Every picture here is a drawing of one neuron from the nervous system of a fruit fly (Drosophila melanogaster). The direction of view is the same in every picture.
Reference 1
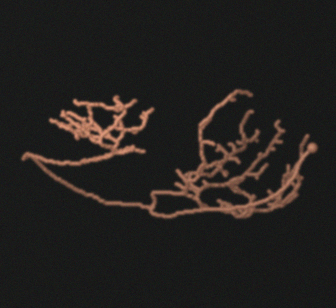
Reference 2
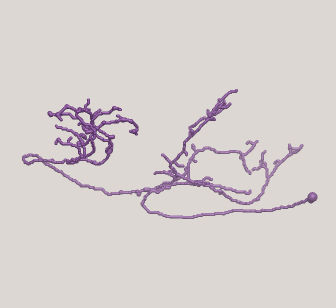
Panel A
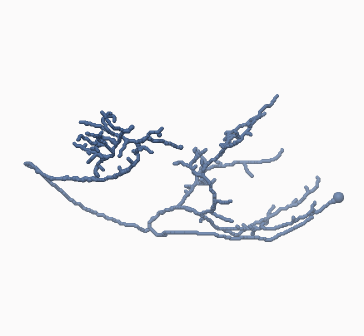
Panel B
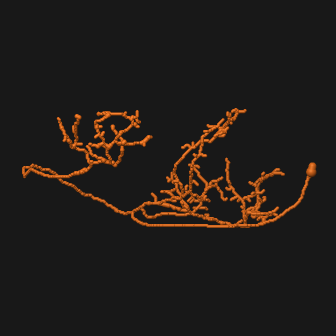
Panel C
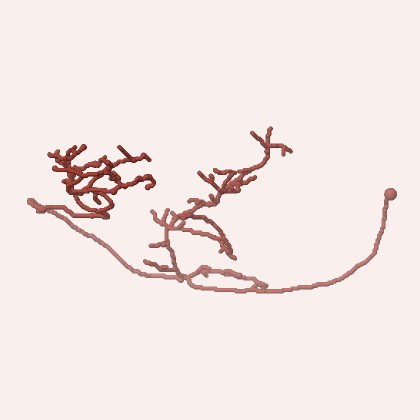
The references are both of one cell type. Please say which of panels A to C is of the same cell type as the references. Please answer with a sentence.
Panel B shows a neuron of the same cell type.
